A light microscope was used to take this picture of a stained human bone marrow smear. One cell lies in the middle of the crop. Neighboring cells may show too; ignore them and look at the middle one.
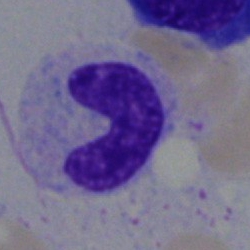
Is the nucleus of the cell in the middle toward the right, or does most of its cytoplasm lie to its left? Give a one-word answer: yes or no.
Yes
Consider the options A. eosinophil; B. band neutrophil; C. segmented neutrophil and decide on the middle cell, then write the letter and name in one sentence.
The cell occupying the centre is a band neutrophil; option B is thus the correct choice.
